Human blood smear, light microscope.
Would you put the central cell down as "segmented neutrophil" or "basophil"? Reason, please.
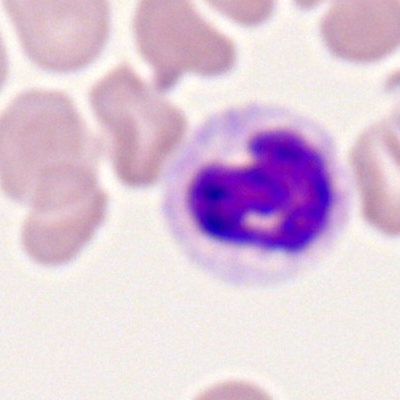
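Segmented neutrophil, not basophil.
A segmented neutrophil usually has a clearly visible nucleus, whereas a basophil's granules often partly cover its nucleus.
Here the nucleus is in view: chromatin dense, dark purple and clumped, no nucleoli visible. Cytoplasm pale lilac; outline round and smooth.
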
